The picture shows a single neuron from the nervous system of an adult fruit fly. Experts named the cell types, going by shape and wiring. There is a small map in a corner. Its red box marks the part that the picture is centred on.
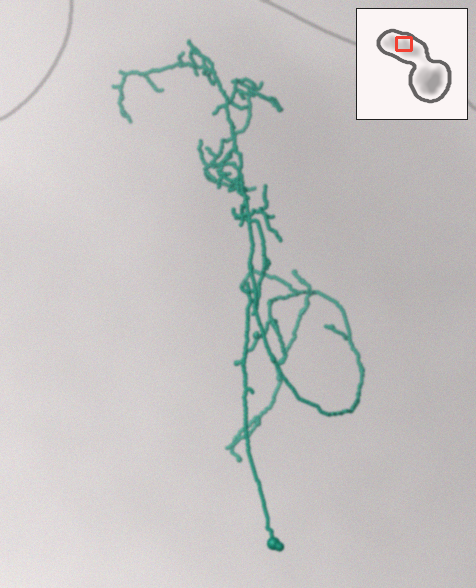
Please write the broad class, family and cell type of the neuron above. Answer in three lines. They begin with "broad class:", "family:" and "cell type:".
broad class: nerve-cord intrinsic neuron
family: hemilineage 09A
cell type: IN09A092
